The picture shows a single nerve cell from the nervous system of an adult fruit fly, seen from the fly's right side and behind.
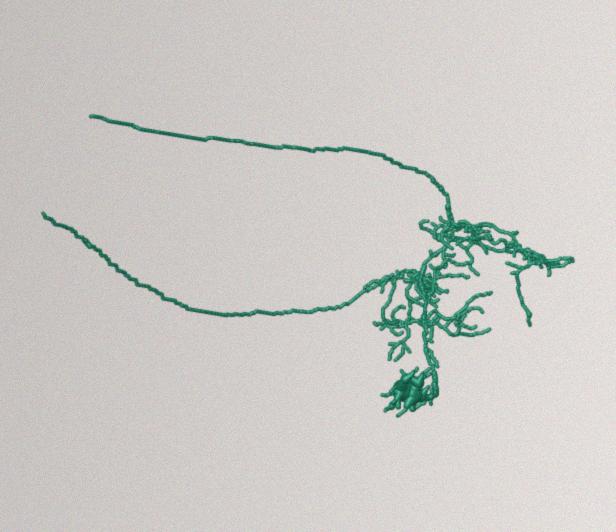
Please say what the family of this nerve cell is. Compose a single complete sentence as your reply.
The nerve cell is sorted into family hemilineage 00B.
